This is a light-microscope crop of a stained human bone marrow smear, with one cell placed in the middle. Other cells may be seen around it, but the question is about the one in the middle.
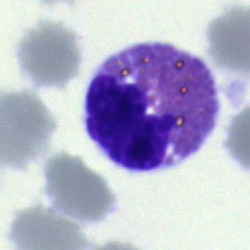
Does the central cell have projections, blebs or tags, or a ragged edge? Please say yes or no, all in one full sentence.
No, the outline of this cell is smooth and free of projections.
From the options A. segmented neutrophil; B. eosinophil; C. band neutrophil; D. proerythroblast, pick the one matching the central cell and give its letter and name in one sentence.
Since the cell in the centre is an eosinophil, the correct option is B.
